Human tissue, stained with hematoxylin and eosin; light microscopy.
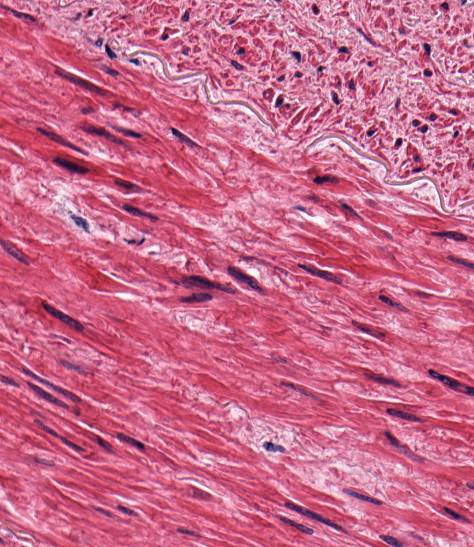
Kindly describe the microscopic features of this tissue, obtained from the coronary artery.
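Follow the long pink fibres: they run in parallel, diagonally from the upper left toward the lower right, across most of the field. Along them lie dark purple nuclei, elongated and cigar-shaped. If you look closely along the fibres, you will see no cross-striations. Up in the upper right part, a thin, pale, wavy line crosses the field.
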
